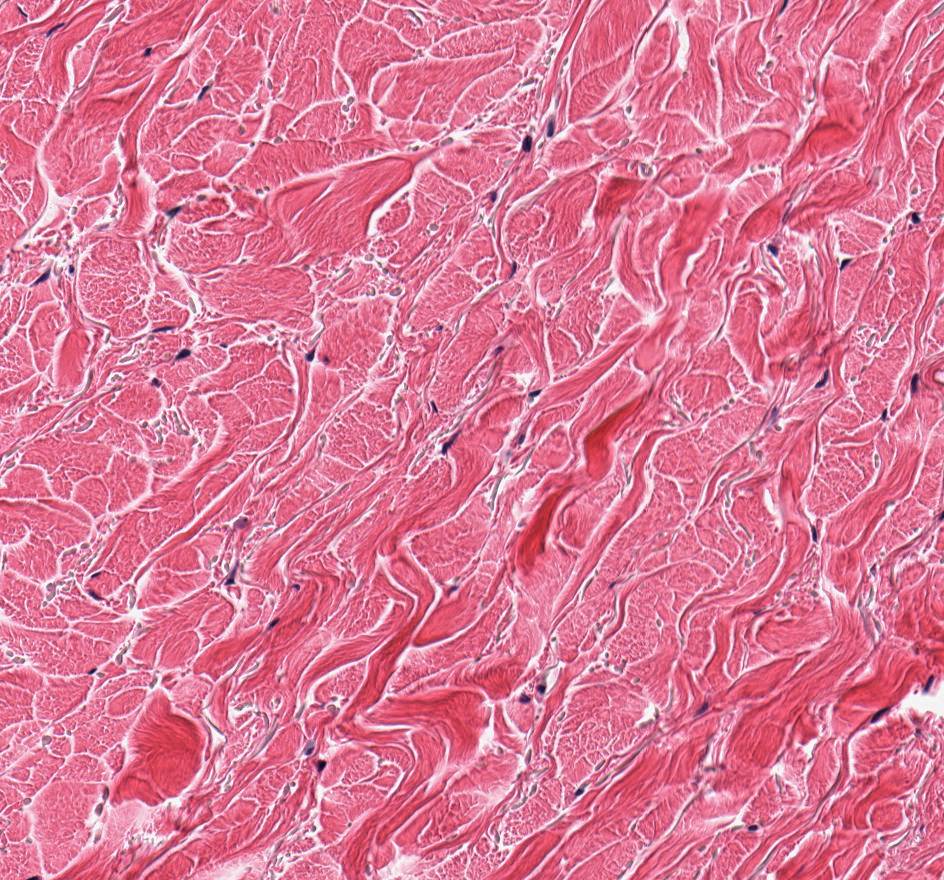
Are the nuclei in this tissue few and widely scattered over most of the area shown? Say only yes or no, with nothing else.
Yes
